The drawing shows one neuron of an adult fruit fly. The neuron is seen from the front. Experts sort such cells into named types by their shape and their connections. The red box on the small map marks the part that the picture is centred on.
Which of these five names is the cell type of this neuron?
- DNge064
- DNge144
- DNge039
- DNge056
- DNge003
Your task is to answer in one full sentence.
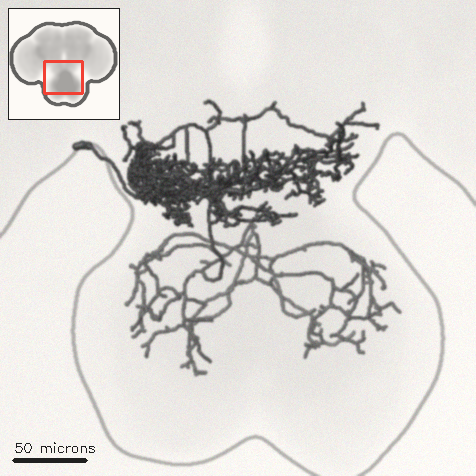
Belonging to the cell type DNge003 is this neuron.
